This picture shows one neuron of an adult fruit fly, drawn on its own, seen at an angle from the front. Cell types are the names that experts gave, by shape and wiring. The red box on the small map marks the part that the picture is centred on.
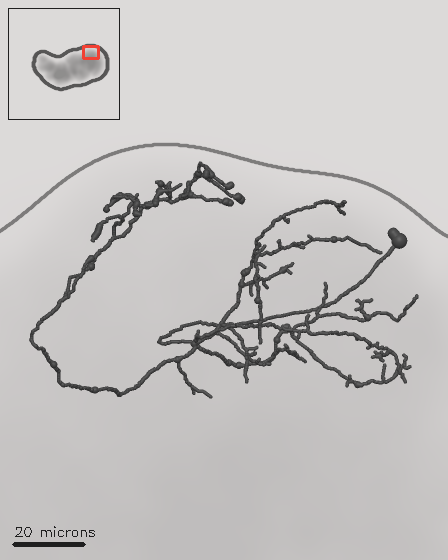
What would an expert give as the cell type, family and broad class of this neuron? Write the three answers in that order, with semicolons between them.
CB1782; hemilineage LHp2; central-brain intrinsic neuron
